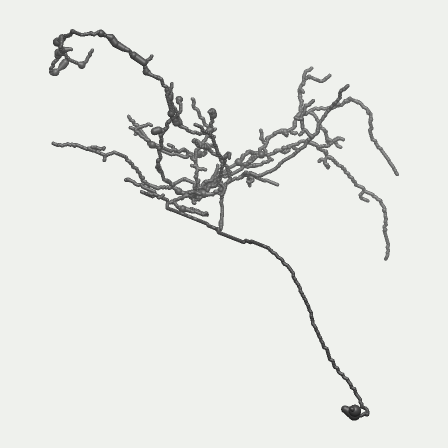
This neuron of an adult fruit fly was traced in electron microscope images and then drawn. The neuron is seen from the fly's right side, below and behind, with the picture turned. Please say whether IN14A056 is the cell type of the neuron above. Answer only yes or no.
no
